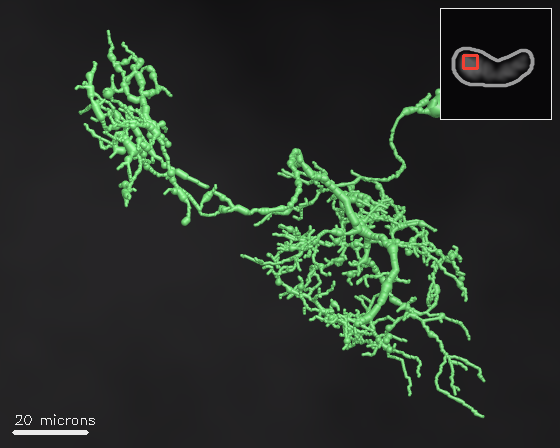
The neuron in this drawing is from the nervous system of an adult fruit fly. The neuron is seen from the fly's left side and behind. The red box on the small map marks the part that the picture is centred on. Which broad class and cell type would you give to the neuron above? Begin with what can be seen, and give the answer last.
From left to right in the picture it spans about 110 microns. As drawn here it is about as wide as it is tall. This is a central-brain intrinsic neuron. Its cell type is IB116.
